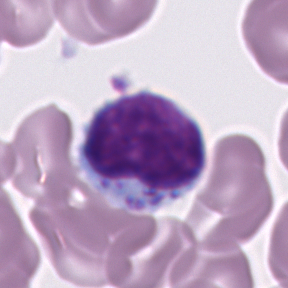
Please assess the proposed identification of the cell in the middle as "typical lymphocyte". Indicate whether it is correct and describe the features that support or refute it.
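The cell is roughly round, its edge slightly ragged on the left side. Its chromatin is dark purple and densely clumped, broken only by small paler patches, and no nucleoli show in the nucleus. The cytoplasm contains no vacuoles. Just above the top edge of the cell lies a small purple fragment.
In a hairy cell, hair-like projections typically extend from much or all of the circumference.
Here the only irregularity is a slightly ragged stretch on the left, which falls short of that and so speaks against hairy cell. The name typical lymphocyte fits this cell.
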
